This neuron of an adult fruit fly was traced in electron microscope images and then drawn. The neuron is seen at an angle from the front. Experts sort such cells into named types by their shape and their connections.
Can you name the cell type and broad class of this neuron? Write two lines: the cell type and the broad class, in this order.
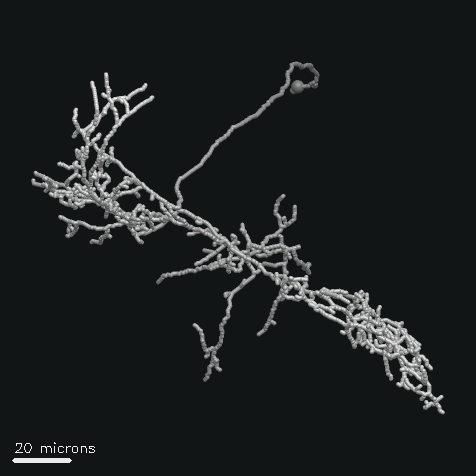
LAL162
central-brain intrinsic neuron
